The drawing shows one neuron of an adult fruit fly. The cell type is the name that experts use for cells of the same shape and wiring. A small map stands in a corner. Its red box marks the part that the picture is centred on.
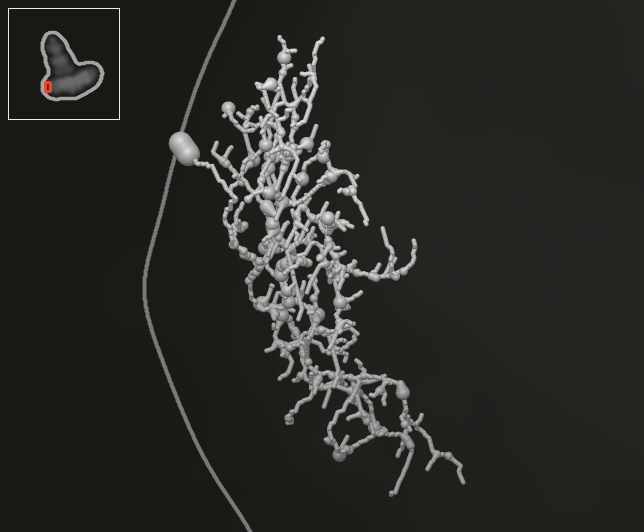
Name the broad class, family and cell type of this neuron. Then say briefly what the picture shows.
Its broad class is optic-lobe intrinsic neuron. The family is Dm. Its cell type is Dm16. Its cell body lies at the upper left of the picture. The picture shows dozens of branch ends.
